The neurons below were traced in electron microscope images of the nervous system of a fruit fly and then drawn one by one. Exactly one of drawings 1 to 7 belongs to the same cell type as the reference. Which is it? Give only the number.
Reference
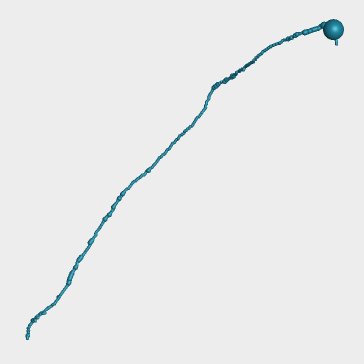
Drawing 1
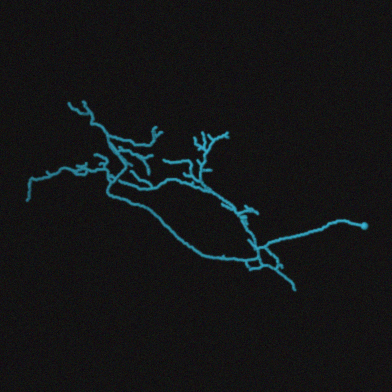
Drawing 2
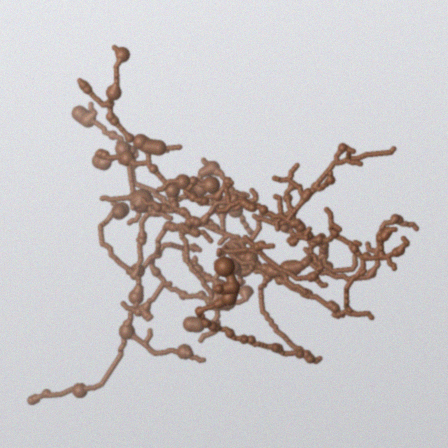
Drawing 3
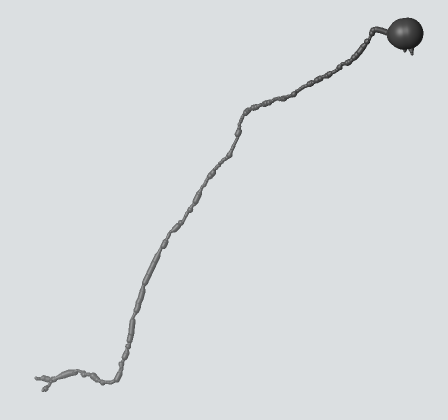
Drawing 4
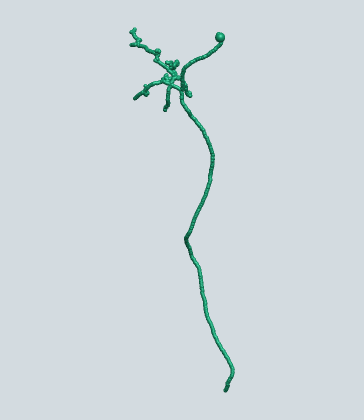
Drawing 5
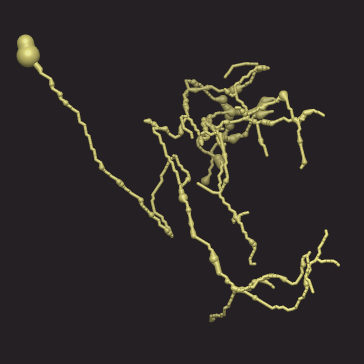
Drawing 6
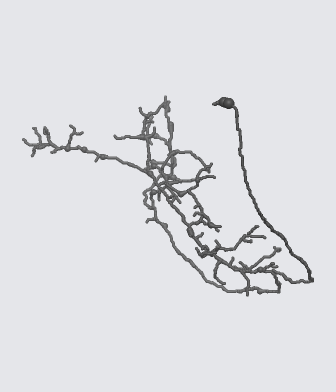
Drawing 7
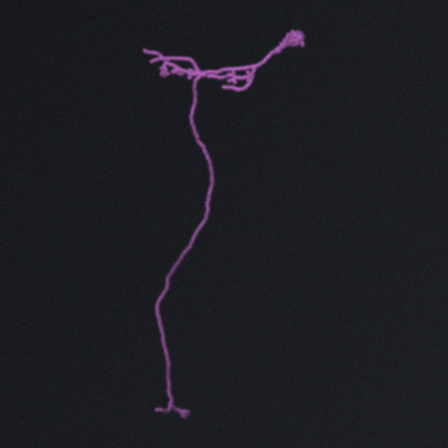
3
